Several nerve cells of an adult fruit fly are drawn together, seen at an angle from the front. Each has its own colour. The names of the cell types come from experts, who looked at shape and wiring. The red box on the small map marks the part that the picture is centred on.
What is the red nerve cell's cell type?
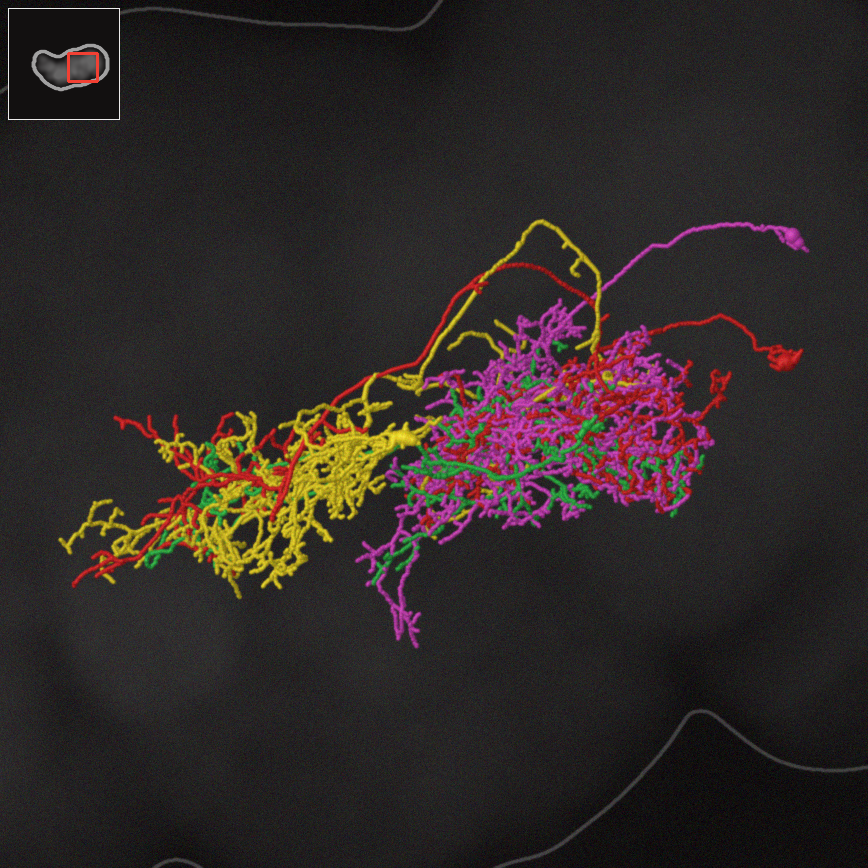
LAL074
